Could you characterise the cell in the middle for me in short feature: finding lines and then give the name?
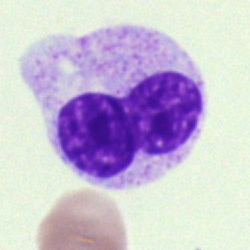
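Chromatin: dark purple, clumped, with scattered paler patches.
Cytoplasm: plentiful, pale lilac-grey.
Granules: small, purple, scattered throughout the cytoplasm.
Clear area: a small pale spot in the cytoplasm, upper left.
Identification: band neutrophil.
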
